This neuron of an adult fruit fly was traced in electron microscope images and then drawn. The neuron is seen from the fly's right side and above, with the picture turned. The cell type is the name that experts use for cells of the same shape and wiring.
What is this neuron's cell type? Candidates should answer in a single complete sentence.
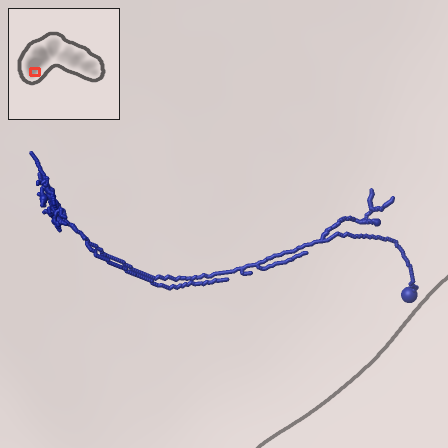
This neuron is recognized as the cell type T4b.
